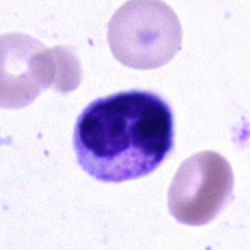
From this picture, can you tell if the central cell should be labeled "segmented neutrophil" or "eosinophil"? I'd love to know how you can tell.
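This is a segmented neutrophil. Its pale lilac cytoplasm holds fine pinkish-purple granules.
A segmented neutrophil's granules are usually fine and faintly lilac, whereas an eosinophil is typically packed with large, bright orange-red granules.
The fine, pinkish-purple granules here therefore decide for segmented neutrophil over eosinophil.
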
